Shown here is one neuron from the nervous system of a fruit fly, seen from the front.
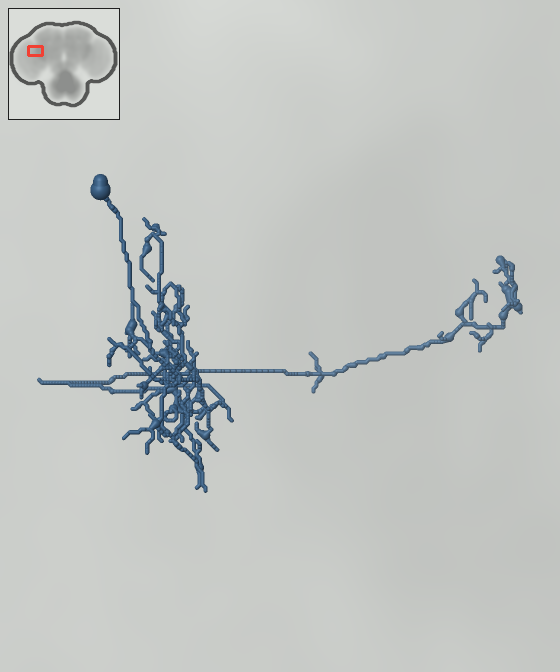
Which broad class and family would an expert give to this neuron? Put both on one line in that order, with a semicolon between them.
optic-lobe intrinsic neuron; Tm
